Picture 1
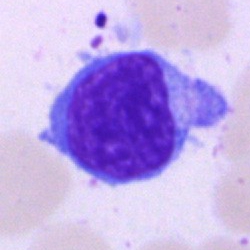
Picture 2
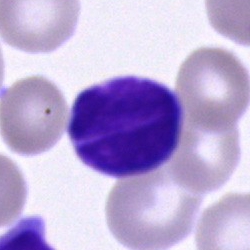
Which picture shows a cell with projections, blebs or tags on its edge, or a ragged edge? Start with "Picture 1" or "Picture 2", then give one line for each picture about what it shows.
Picture 1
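What picture 1 shows: The cell outline is irregular, with blunt cytoplasmic bulges at its edges.
What picture 2 shows: The cell has a roughly round outline with a smooth edge.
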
